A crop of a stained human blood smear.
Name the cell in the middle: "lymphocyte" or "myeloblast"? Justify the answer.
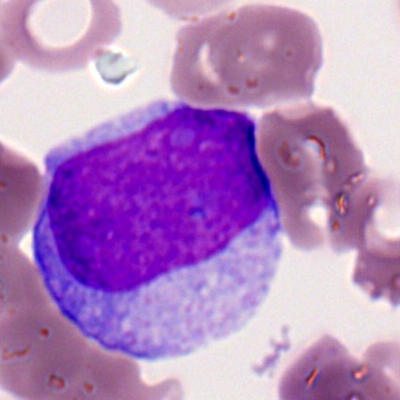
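This is a myeloblast. What decides it is the chromatin, which is finely stippled rather than coarsely clumped.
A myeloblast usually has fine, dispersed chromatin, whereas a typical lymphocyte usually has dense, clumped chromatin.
The cytoplasm is a pale lilac-blue, with only faint, fine granularity and no coarse granules. Its outer edge stains a darker blue than its interior.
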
